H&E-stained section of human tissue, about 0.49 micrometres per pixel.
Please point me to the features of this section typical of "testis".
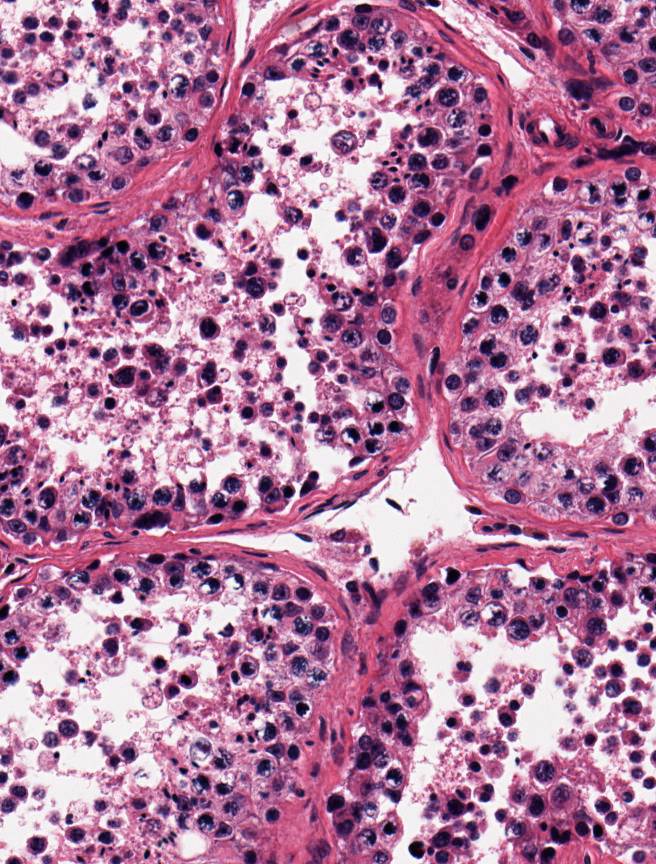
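Testis. Tubule lining: stratified epithelium, many layers of rounded cells.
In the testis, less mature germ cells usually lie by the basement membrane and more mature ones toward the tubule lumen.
Fits: large round cells with coarse, clumped dark chromatin sit in the middle layers; smaller cells with dense, dark, condensed nuclei lie toward the lumen.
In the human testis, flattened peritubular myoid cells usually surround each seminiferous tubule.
Fits: each tubule's thin pink wall holds flattened, elongated dark nuclei parallel to its edge.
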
